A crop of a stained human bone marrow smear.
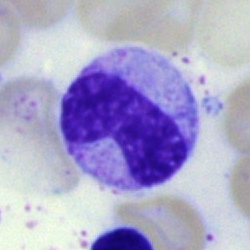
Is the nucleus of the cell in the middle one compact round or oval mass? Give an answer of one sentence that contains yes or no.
No, the nucleus is not a compact round or oval mass but a curved band without separate lobes.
